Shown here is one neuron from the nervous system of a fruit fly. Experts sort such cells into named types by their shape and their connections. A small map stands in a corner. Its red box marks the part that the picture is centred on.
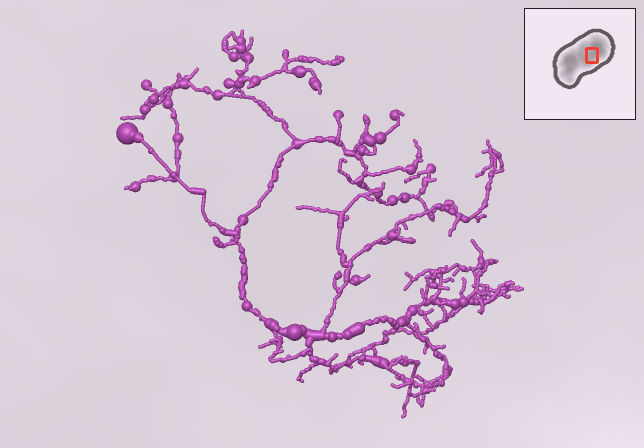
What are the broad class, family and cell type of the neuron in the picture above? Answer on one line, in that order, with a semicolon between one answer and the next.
central-brain intrinsic neuron; hemilineage AOTUv1_medial; CRE045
